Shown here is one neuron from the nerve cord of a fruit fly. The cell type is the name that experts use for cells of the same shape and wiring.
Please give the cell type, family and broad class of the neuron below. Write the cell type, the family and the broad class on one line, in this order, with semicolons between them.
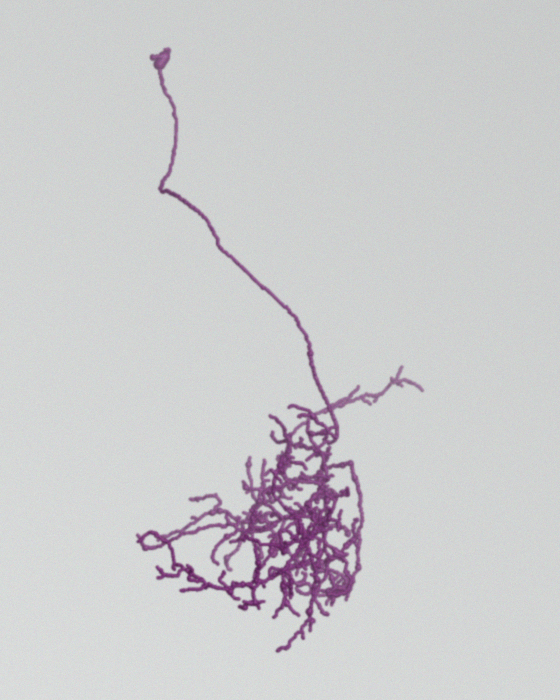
IN01A056; hemilineage 01A; nerve-cord intrinsic neuron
